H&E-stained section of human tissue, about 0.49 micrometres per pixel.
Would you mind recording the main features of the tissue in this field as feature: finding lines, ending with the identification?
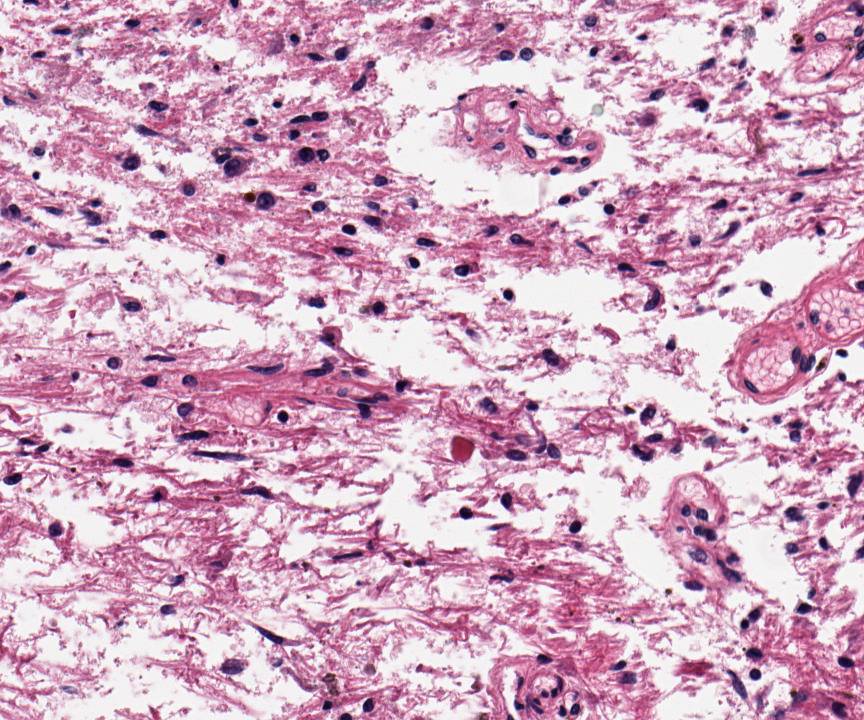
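Background: pink, fibrillary, fine wavy strands running mostly horizontally
Round nuclei: small, dark, scant cytoplasm, scattered singly throughout
Elongated nuclei: dark, parallel to the fibres, clearest middle left
Vessels: small, thick pale pink walls, at top centre, right edge, lower right
Tissue: pituitary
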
